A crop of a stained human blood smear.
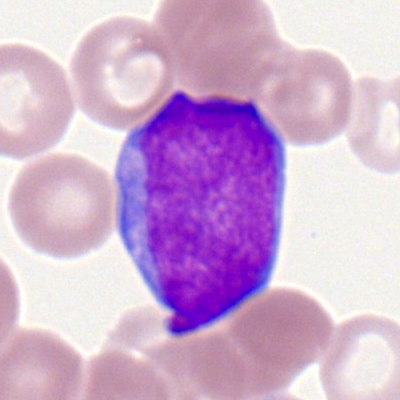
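Myeloblast, central cell: the outline is angular, with fairly straight sides. The nucleus occupies most of the cell. The cytoplasm is pale blue, and no granules are seen in it.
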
